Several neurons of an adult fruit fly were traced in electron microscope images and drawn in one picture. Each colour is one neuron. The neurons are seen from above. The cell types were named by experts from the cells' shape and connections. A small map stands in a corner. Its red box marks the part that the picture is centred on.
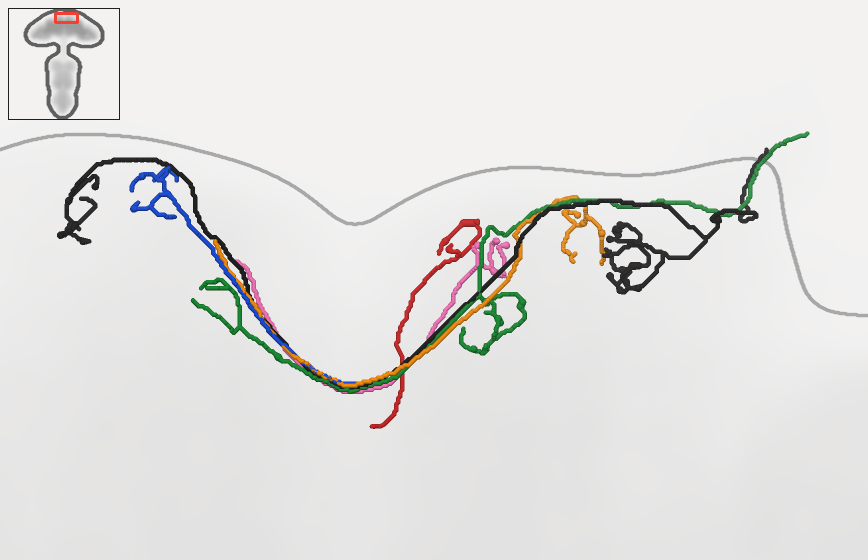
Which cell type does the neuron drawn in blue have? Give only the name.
ORN_DA2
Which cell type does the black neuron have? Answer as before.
ORN_DC3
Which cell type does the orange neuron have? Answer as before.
ORN_VA6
